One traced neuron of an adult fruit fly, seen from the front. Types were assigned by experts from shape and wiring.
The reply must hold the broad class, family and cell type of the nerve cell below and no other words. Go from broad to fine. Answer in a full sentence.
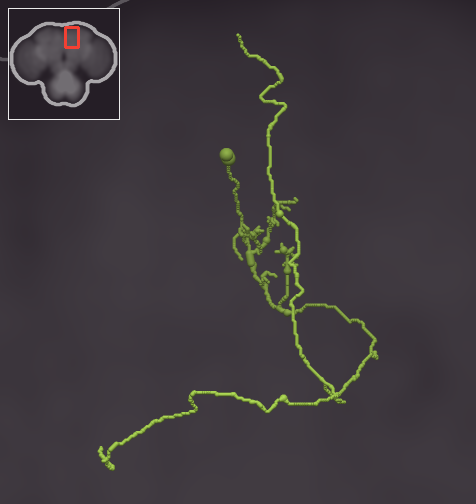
A central-brain intrinsic neuron of class Kenyon Cell, type KCab-m.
